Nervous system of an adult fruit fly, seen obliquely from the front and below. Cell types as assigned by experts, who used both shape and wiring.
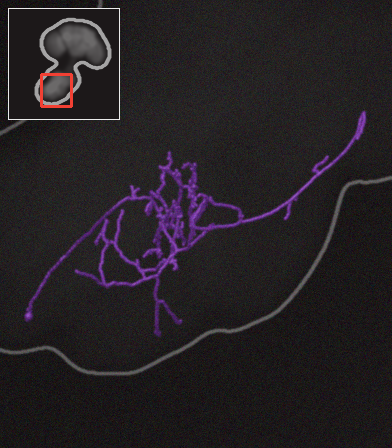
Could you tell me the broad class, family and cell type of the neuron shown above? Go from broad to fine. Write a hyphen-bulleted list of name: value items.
- broad class: nerve-cord intrinsic neuron
- family: hemilineage 12B
- cell type: IN12B042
